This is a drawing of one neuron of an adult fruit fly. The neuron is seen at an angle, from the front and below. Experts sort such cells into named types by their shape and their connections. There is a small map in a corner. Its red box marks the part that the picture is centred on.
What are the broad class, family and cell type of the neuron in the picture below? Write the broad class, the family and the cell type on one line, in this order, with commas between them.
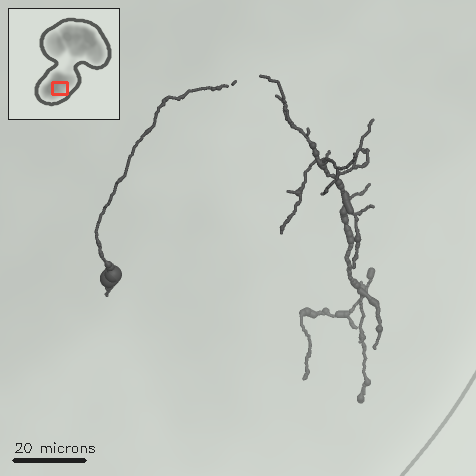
nerve-cord intrinsic neuron, hemilineage 12B, IN12B091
